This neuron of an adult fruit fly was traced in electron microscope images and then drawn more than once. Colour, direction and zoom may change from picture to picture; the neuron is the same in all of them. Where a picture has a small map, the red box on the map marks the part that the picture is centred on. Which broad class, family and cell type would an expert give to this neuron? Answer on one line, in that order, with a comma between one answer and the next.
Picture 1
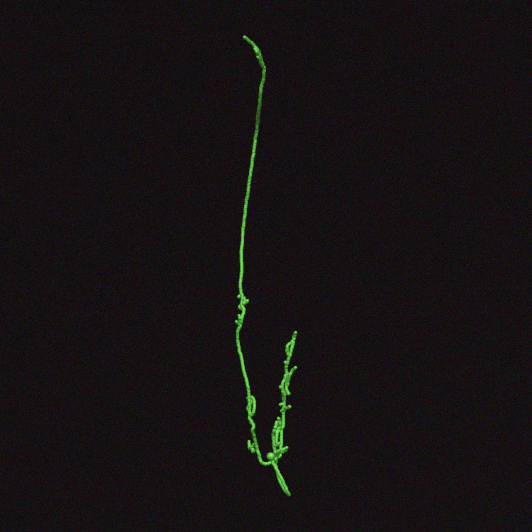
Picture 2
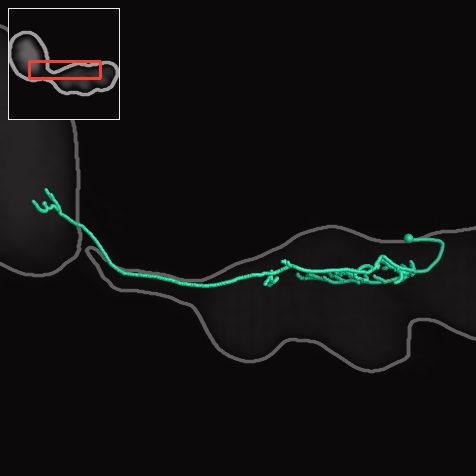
ascending neuron, hemilineage 19B, AN19B106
